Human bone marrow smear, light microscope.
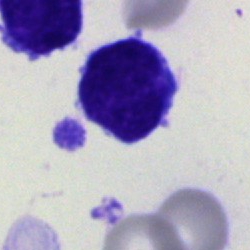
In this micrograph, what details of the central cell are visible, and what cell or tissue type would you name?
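The cell has a roughly round outline that becomes slightly angular in places. Around the nucleus, almost no cytoplasm is visible. The nucleus stains a deep, dark purple-blue throughout. Small knob-like blebs project from the cell edge, including at the top and at the lower right. This cell is a blast.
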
